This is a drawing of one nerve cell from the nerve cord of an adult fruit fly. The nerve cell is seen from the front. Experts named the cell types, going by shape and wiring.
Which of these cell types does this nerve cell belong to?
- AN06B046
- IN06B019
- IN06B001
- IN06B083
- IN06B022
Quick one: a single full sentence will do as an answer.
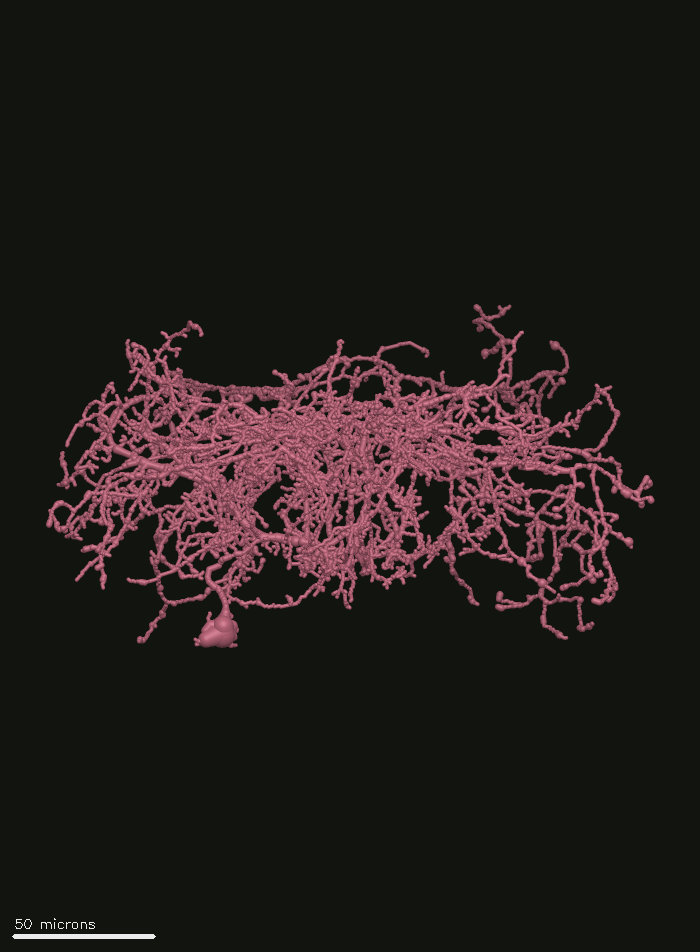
The cell type this nerve cell represents is IN06B001.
